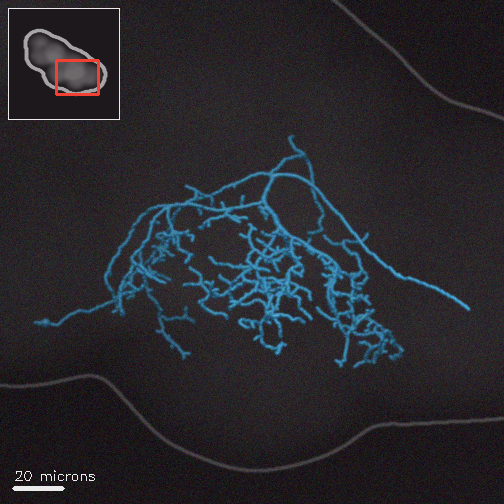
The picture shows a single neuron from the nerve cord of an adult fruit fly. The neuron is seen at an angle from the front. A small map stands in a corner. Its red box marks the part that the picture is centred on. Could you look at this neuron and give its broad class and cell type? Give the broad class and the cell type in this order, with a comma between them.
ascending neuron, ANXXX191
